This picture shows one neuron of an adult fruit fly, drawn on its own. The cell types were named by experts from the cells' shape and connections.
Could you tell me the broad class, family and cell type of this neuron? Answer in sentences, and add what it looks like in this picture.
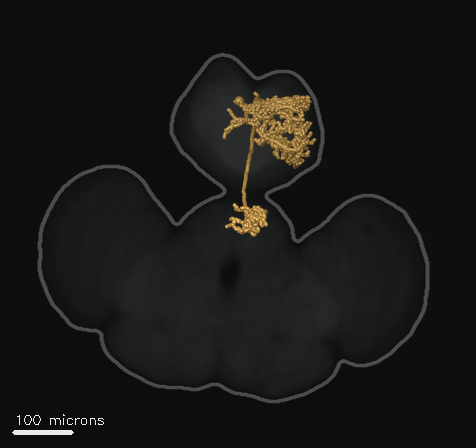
Its broad class is ascending neuron. The family is hemilineage 12B. The cell type is AN12B011. The cell body can be seen at the top of the picture. From top to bottom in the picture it spans about 250 microns.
